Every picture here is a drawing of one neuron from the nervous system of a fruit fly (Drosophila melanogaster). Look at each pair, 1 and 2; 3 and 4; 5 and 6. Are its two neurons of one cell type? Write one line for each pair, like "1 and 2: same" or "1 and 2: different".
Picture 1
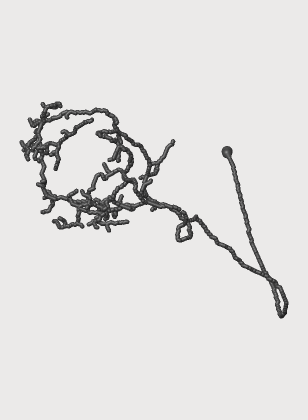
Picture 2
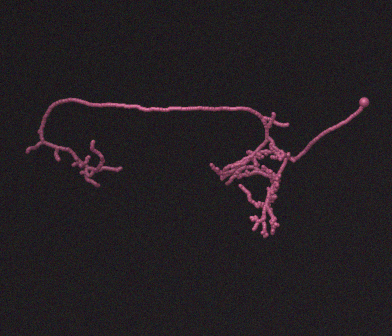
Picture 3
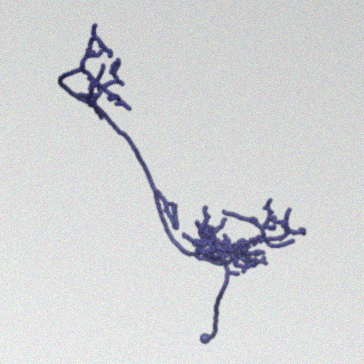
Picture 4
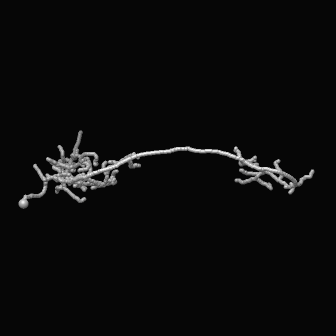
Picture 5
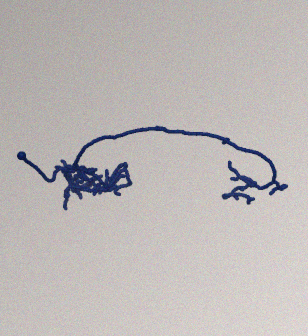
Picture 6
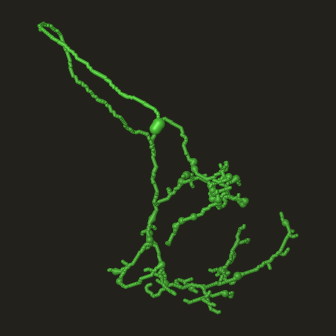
1 and 2: different
3 and 4: same
5 and 6: different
